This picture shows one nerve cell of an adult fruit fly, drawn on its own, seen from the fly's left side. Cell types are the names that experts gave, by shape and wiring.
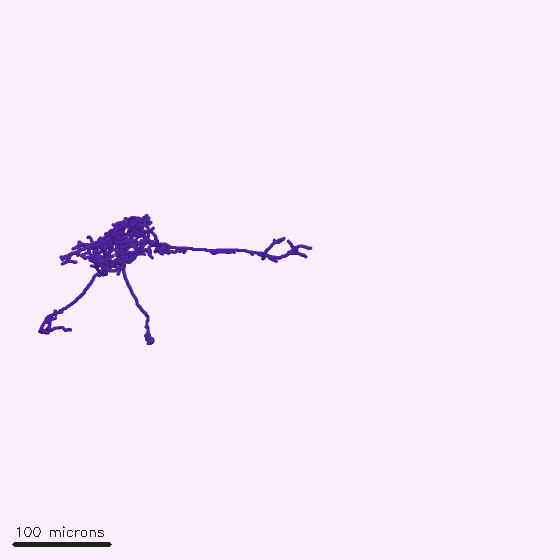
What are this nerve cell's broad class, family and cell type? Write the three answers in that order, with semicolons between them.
nerve-cord intrinsic neuron; hemilineage 06A; IN06A006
